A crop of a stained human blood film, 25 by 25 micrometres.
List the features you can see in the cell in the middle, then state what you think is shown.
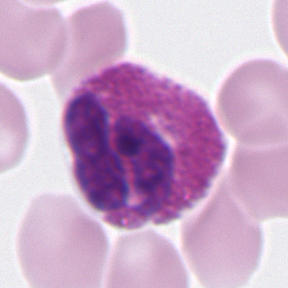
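Outline roughly round, edge slightly uneven. Nucleus toward the left side; chromatin dark purple, condensed. Cytoplasm abundant, occupying much of the cell. Eosinophil.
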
